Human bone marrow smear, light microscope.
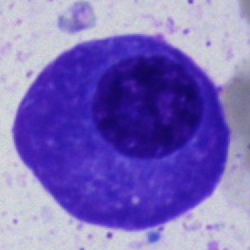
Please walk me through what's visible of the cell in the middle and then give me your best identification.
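Here the outline is roughly round, though with a few blunt, angular corners. The nucleus sits off-centre, toward the upper right. Cytoplasm is abundant, covering more of the cell than the nucleus does, and a few small pale dots are scattered through it. This is a plasma cell.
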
